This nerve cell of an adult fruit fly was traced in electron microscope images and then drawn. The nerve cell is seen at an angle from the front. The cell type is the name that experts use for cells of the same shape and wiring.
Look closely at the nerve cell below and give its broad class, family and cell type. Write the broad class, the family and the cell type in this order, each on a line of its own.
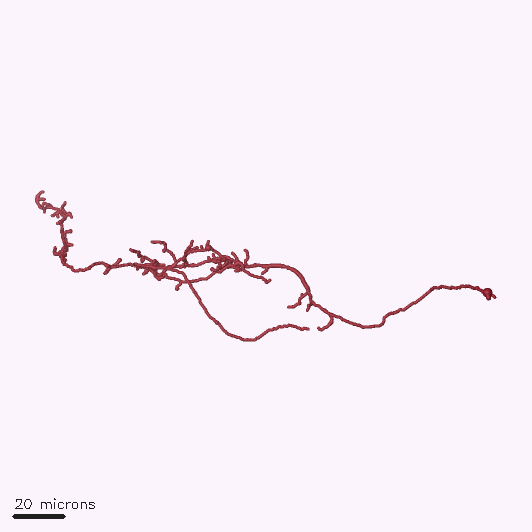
central-brain intrinsic neuron
hemilineage SLPpl1
SMP221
